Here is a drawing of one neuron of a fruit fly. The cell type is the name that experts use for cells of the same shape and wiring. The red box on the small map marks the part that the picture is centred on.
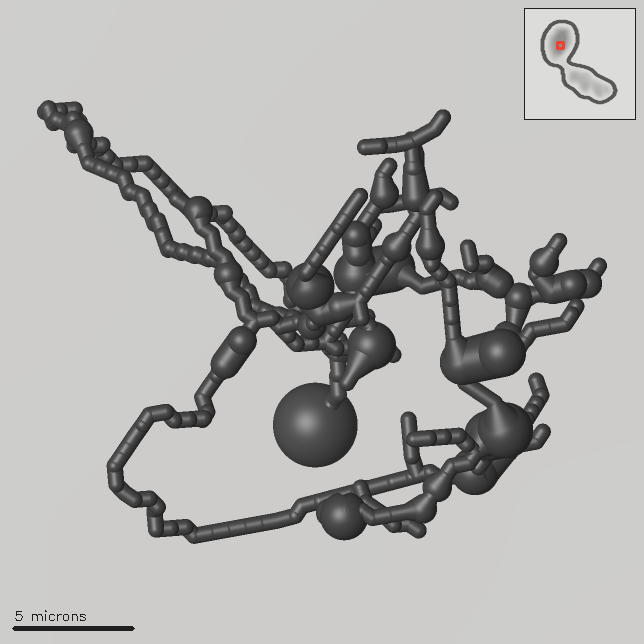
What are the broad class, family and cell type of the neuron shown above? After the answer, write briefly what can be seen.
This is an optic-lobe intrinsic neuron. Its family is Cm. It is of cell type Cm4. By the scale bar it is about 25 microns wide in this view. As drawn here it is wider than it is tall.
